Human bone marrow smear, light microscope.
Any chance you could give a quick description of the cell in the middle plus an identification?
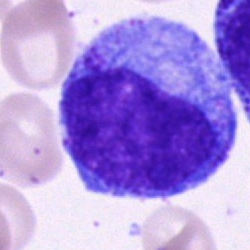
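Position: the nucleus sits eccentrically low in the cell, with cytoplasm mainly above. Shape: one unlobed mass, its upper border gently curved. Chromatin: dark purple, finely granular, no coarse clumps. Cytoplasm: paler blue above the nucleus, deeper blue at the edge. Name: promyelocyte.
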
